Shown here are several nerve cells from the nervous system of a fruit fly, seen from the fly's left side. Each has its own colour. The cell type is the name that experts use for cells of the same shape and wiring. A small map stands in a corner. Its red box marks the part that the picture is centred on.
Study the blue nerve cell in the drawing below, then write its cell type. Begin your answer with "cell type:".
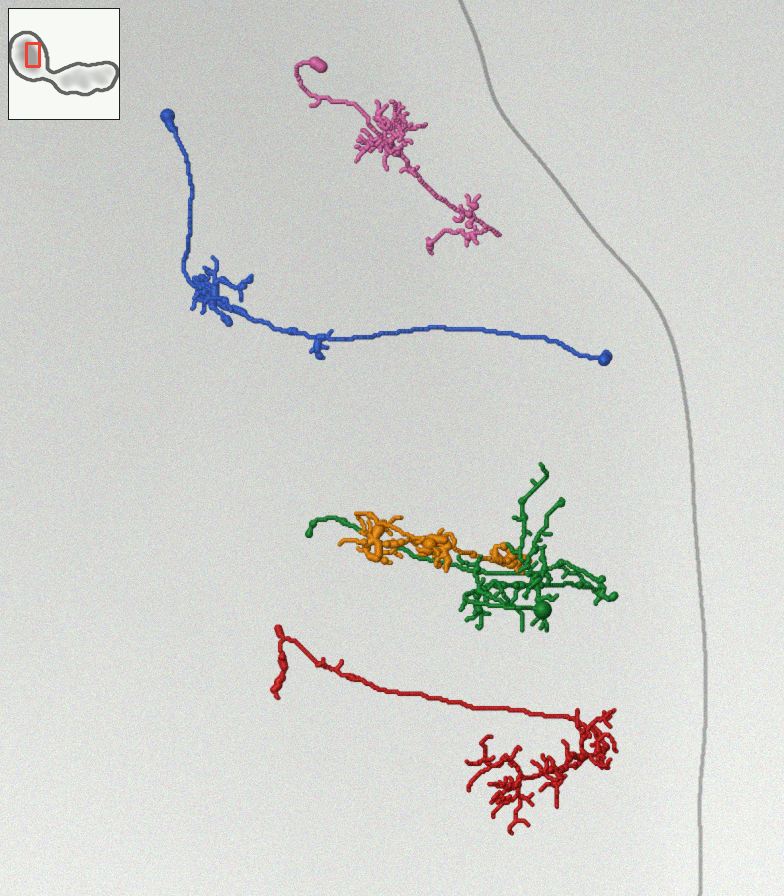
cell type: Tm2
